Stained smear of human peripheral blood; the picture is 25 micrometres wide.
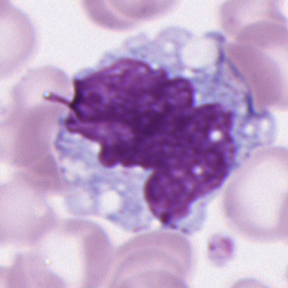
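Monocyte in a stained peripheral blood smear. Its large nucleus is irregular and folded into broad lobes, with a thin spike-like strand jutting from its left side. Pale grey-blue cytoplasm is plentiful, and the outline is irregular with a ragged, scalloped edge.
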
